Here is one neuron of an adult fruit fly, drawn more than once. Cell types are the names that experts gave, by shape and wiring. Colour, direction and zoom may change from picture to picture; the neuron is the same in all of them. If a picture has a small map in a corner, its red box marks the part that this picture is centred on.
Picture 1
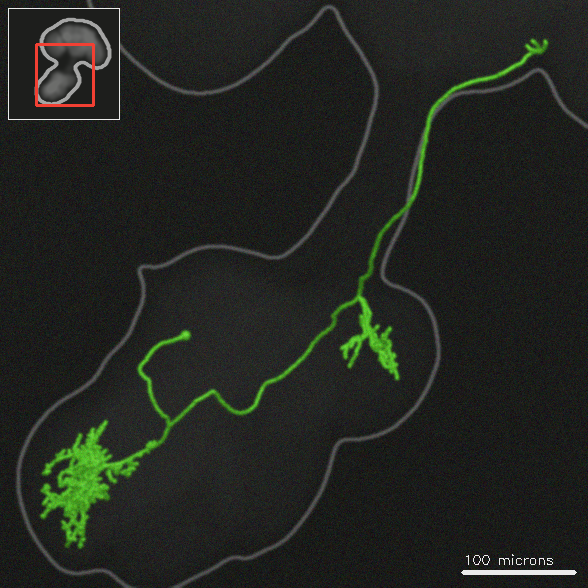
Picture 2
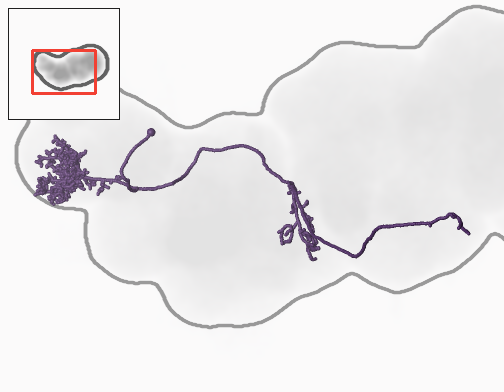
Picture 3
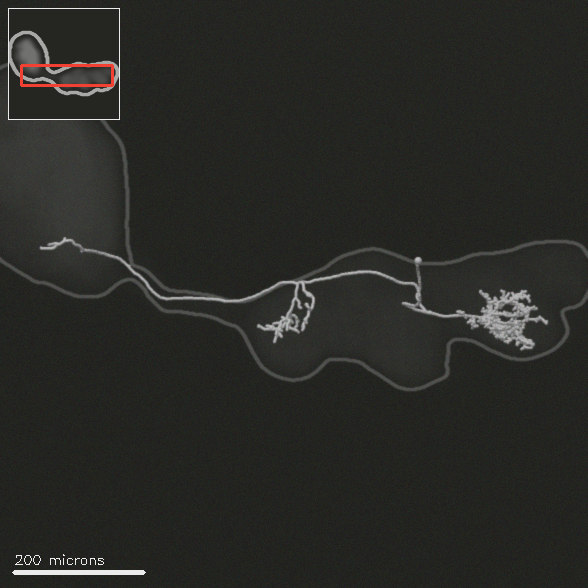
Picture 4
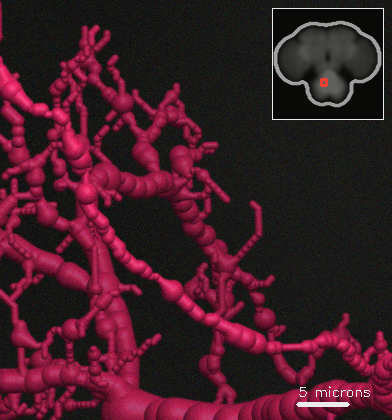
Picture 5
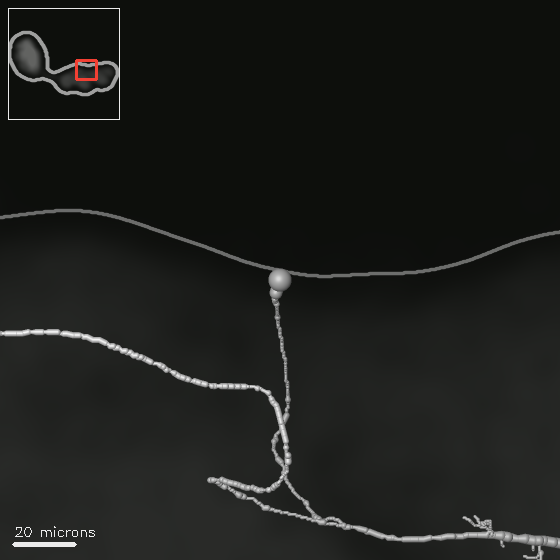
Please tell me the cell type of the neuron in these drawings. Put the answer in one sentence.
The cell type is AN19B009.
